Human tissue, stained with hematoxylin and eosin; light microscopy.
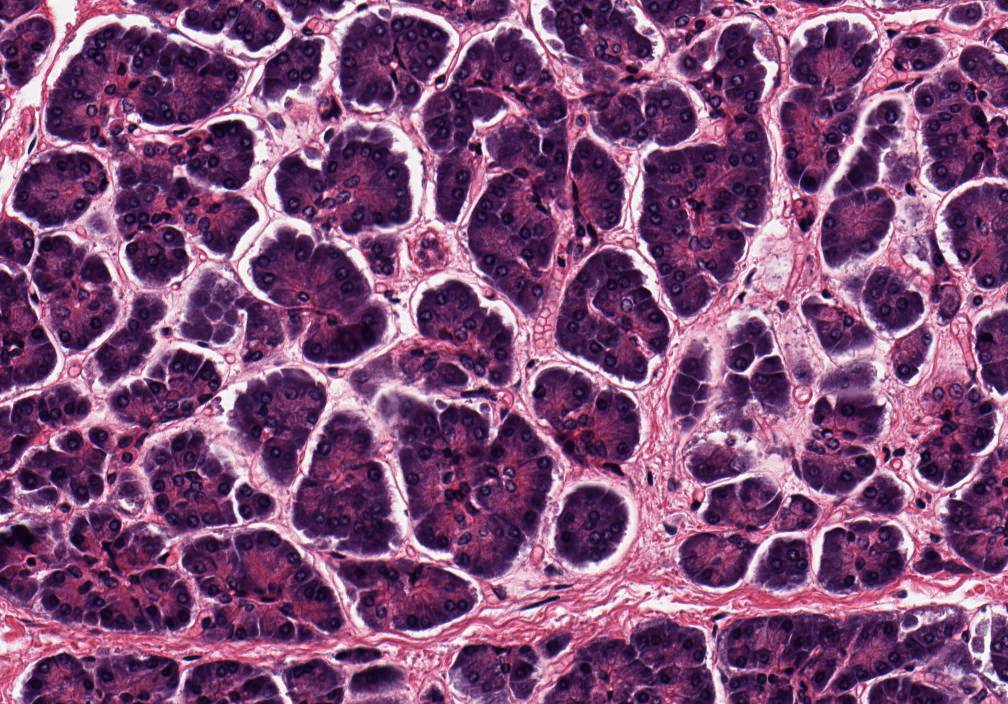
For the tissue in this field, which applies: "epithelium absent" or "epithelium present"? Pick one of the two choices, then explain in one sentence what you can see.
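Epithelium present. Each acinus is made of pyramidal cells arranged radially around a small central point.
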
